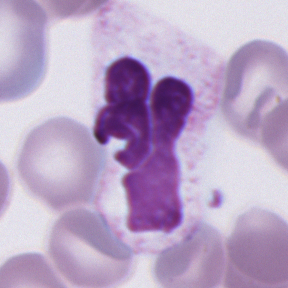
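Segmented neutrophil, the central cell in a stained smear of human peripheral blood. Its outline is irregular and taller than it is wide. The chromatin is dense and dark purple. The plentiful, very pale cytoplasm holds scattered fine pinkish-lilac granules.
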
